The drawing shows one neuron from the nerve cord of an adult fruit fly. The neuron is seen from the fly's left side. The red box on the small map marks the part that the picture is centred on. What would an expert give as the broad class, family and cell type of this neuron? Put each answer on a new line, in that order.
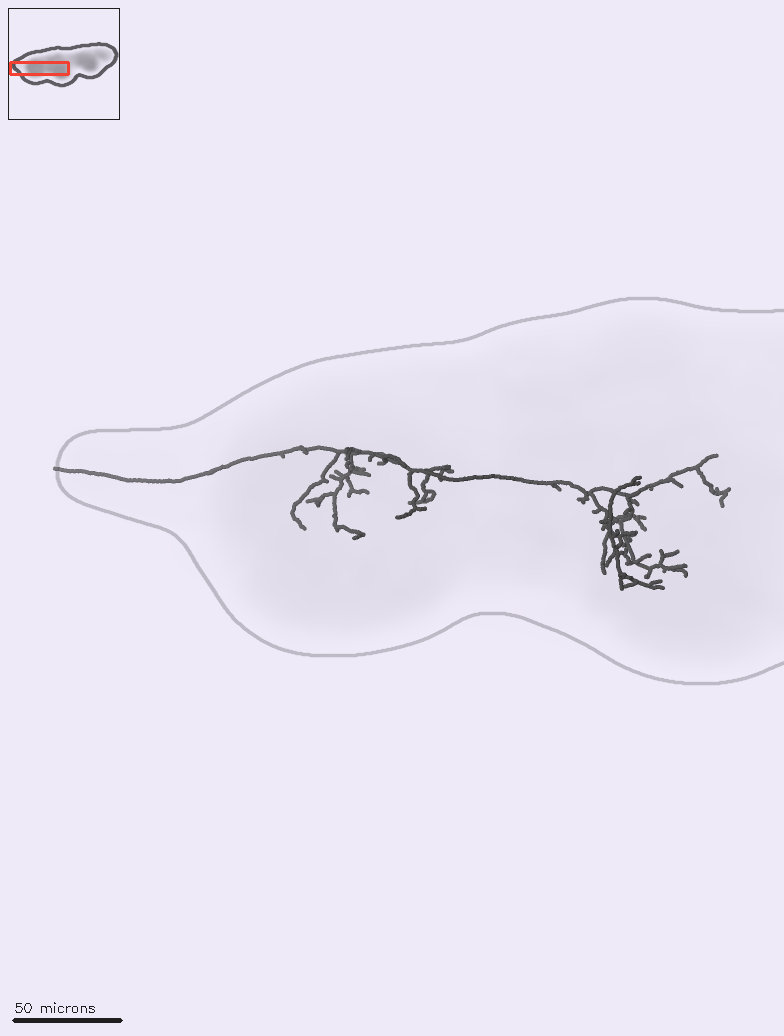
descending neuron
DNg
DNg19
